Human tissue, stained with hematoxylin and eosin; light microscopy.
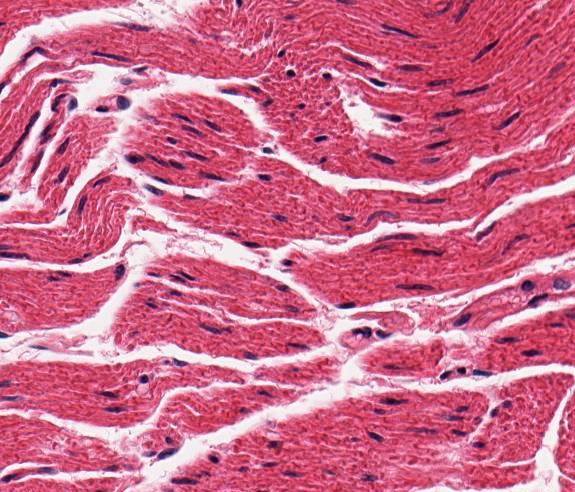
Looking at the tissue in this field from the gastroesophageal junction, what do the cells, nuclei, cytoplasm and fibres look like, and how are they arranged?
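The fibres gather into bundles that branch and rejoin one another instead of running as wholly separate parallel strands. Elongated, dark purple muscle nuclei lie lengthwise along the fibres, set within the fibre substance rather than in rows at the bundle edges. Neither fat cells nor epithelium appear anywhere in the field.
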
